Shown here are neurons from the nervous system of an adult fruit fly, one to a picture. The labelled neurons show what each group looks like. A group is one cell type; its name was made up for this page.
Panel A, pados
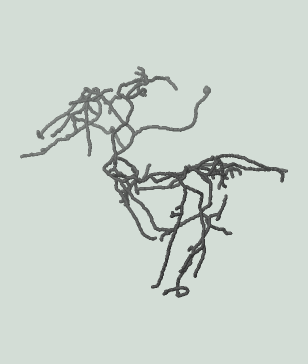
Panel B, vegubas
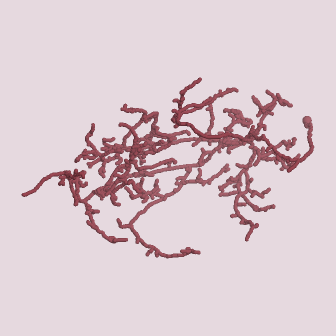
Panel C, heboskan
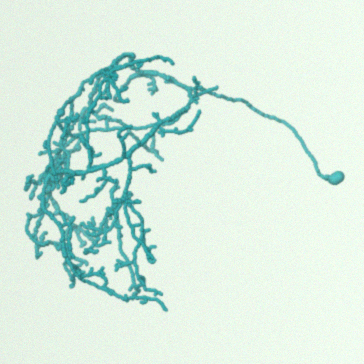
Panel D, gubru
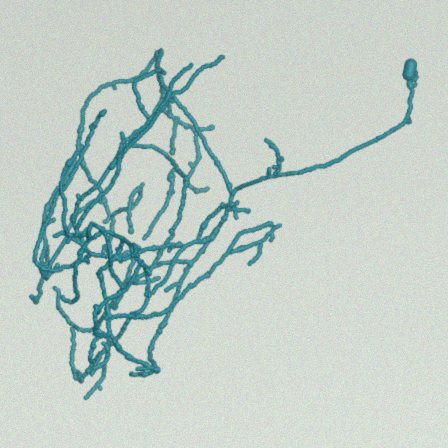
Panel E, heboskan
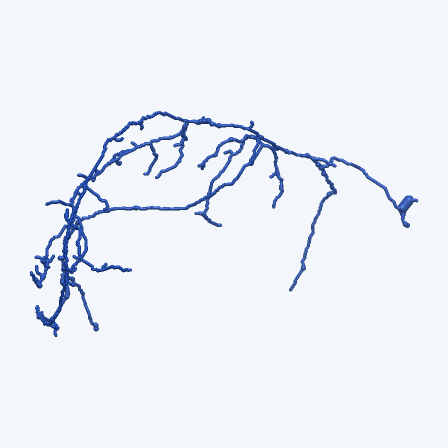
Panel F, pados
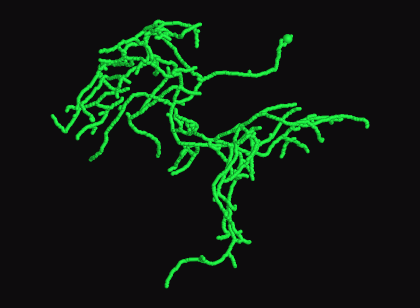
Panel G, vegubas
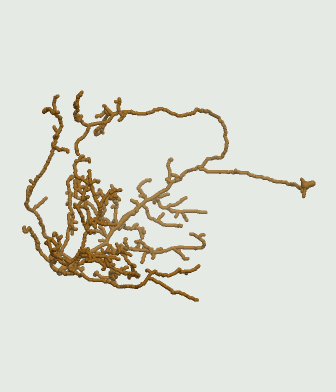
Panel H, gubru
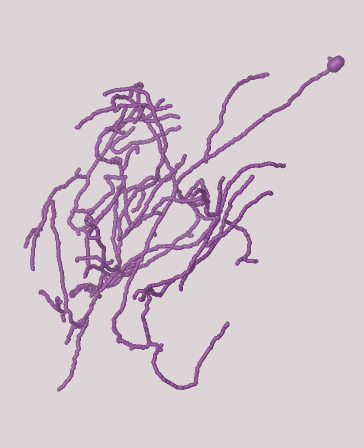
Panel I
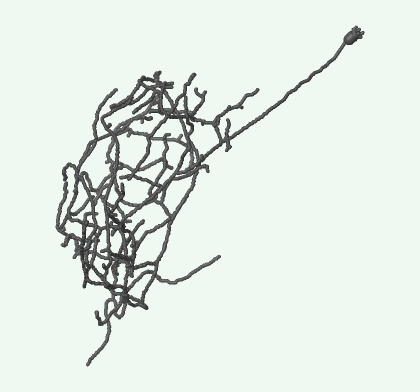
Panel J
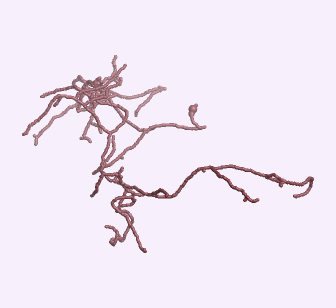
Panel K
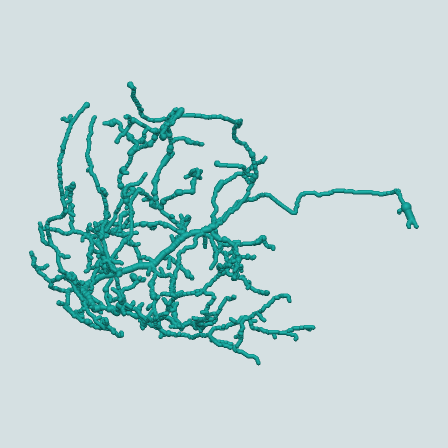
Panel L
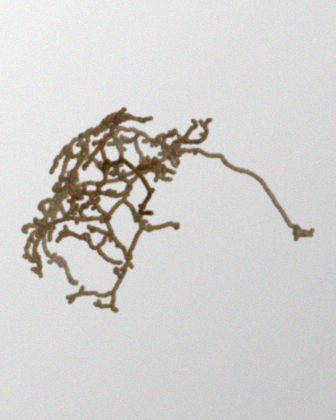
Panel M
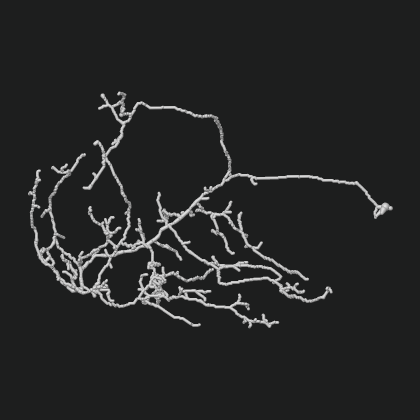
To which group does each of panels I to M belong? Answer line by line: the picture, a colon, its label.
I: gubru
J: pados
K: vegubas
L: heboskan
M: vegubas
